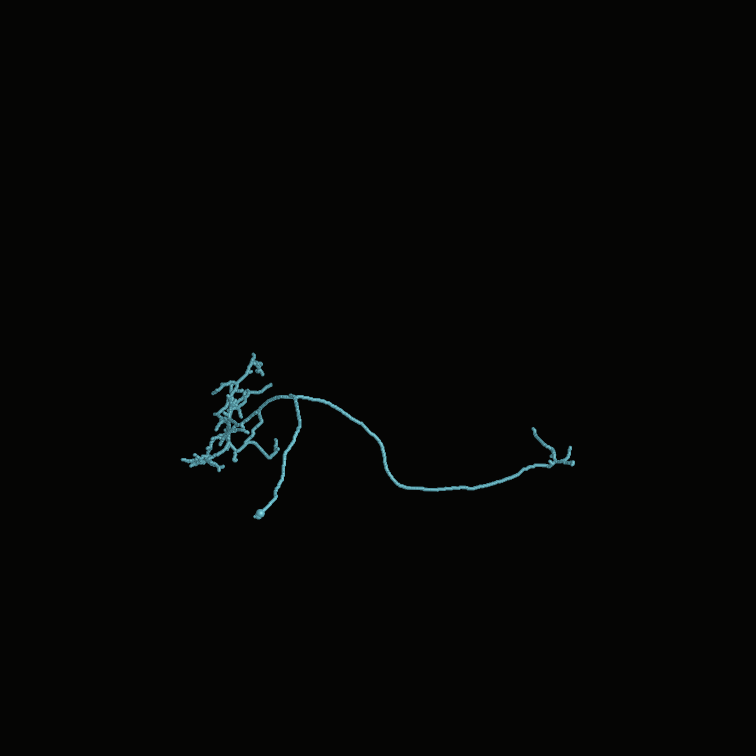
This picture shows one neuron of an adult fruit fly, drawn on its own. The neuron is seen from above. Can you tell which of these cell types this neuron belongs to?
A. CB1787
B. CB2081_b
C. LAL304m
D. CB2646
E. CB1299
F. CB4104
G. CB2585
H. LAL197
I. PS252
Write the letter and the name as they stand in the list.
F. CB4104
